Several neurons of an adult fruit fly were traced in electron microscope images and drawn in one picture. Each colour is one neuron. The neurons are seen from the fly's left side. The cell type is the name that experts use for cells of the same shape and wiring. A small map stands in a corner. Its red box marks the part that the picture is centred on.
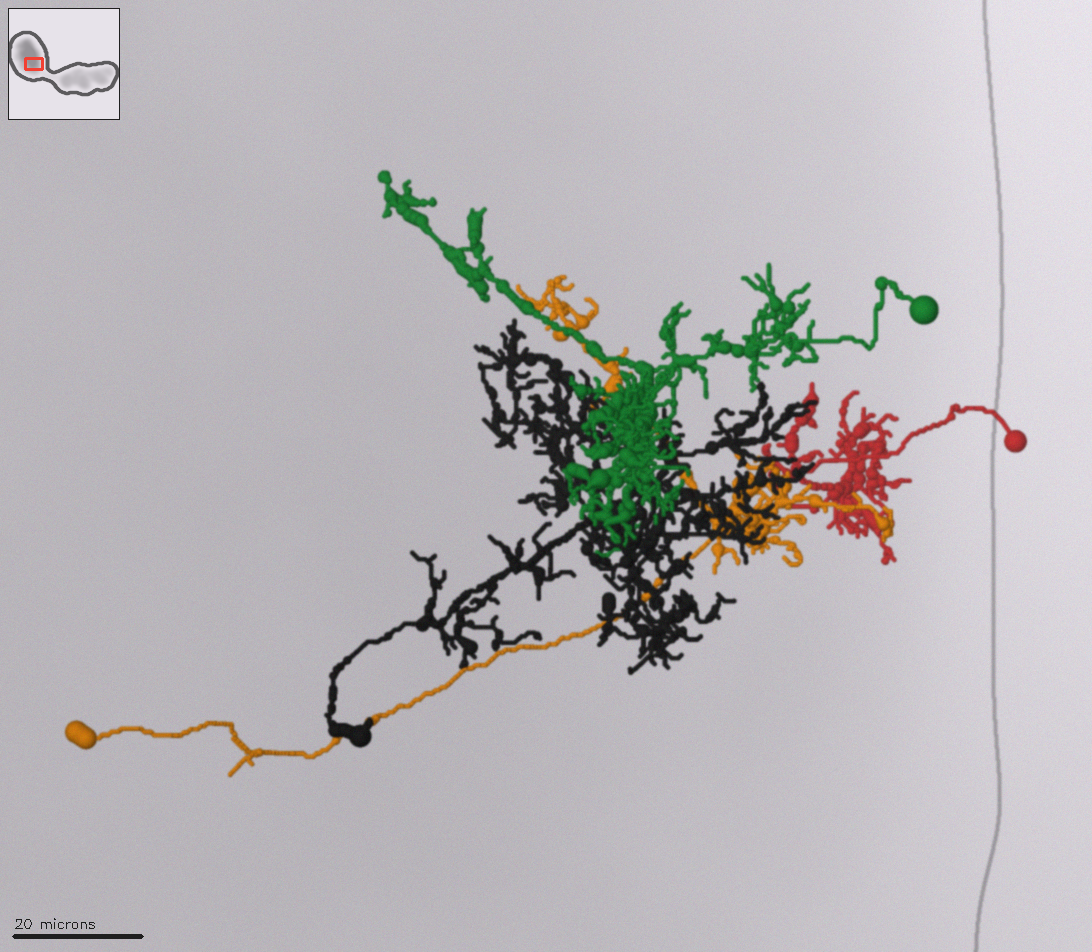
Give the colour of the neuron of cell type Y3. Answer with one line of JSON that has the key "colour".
{"colour": "green"}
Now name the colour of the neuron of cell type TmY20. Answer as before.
{"colour": "orange"}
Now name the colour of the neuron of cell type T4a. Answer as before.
{"colour": "red"}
